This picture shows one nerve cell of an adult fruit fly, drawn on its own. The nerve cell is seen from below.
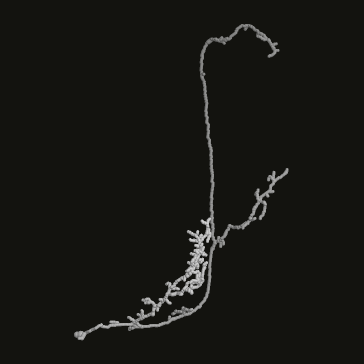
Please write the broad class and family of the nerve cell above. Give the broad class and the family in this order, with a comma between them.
optic-lobe intrinsic neuron, TmY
